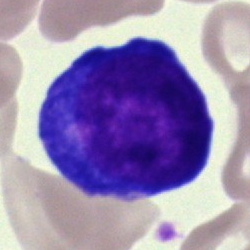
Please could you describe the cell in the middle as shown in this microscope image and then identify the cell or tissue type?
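Roughly round outline; upper edge slightly knobbly rather than smooth. Chromatin dense and clumped, with paler purple patches between darker areas. No granules visible. Proerythroblast.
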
